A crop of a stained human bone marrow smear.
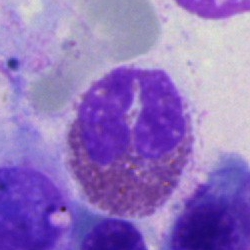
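Eosinophil: a deep, narrow cleft runs down from the top edge of the nucleus, splitting it into two lobes lying side by side. The nucleus occupies the upper part of the cell, and most of the cytoplasm lies beneath it. Its chromatin stains deep purple and appears fairly dense; no nucleoli are visible.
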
